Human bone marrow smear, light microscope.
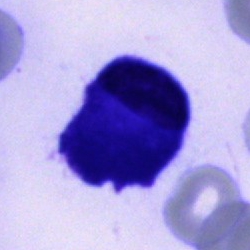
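Plasma cell, centre of a stained bone marrow smear: the outline is irregular rather than smoothly round, with small blunt projections along the lower edge. The chromatin is dense and very dark purple, showing little internal detail, and the cytoplasm fills about the lower half of the cell.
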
